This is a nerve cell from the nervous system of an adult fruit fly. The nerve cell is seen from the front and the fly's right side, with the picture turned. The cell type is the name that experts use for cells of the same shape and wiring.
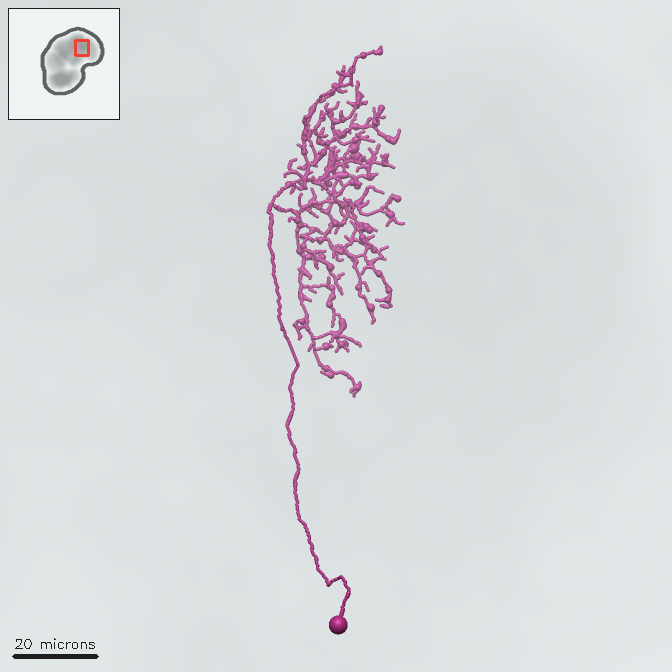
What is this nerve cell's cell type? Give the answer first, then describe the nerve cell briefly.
Its cell type is Li25. This is an optic-lobe intrinsic neuron. The cell body can be seen at the bottom of the picture. By the scale bar it is about 140 microns tall in this view. The picture shows dozens of branch ends.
